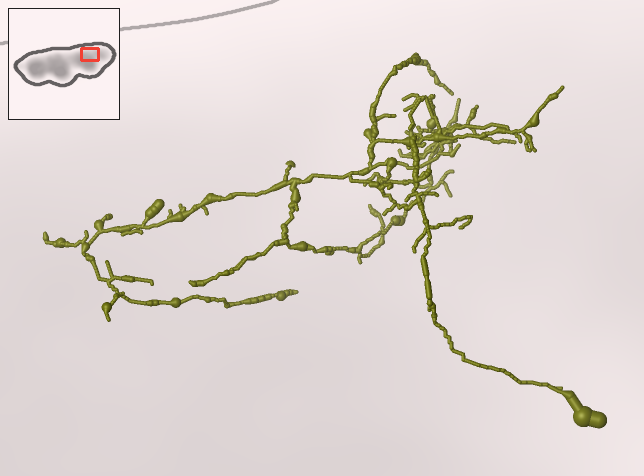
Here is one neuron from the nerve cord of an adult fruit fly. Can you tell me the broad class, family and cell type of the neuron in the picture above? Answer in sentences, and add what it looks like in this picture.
It is a nerve-cord intrinsic neuron. Its family is hemilineage 02A. Its cell type is IN02A064. The picture shows dozens of branch ends. As drawn here it is wider than it is tall.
